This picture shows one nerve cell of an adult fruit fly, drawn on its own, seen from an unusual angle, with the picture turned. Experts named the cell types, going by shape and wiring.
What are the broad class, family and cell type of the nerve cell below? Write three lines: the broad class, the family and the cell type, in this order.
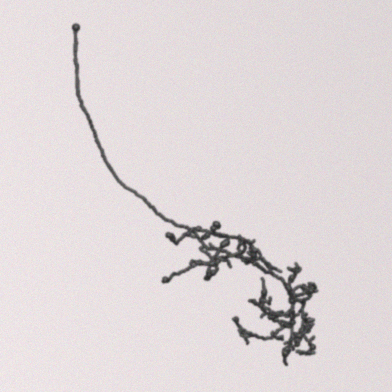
nerve-cord intrinsic neuron
hemilineage 09A
IN09A082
